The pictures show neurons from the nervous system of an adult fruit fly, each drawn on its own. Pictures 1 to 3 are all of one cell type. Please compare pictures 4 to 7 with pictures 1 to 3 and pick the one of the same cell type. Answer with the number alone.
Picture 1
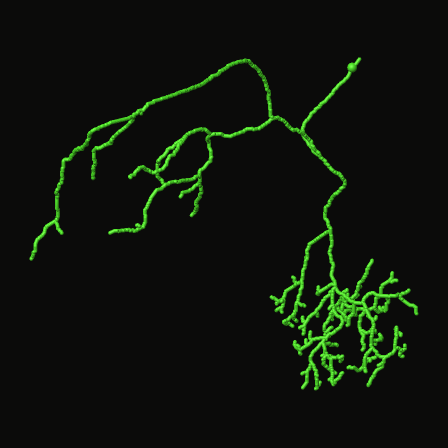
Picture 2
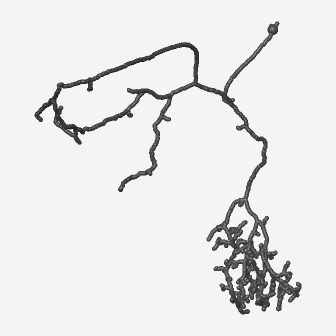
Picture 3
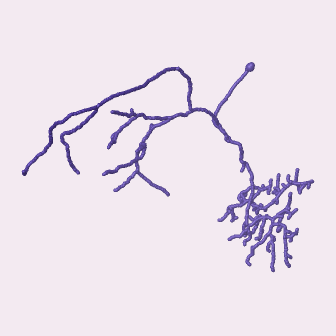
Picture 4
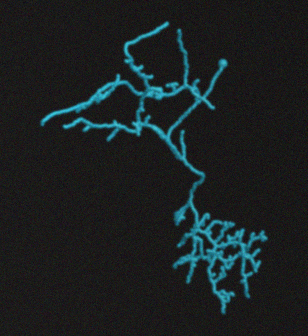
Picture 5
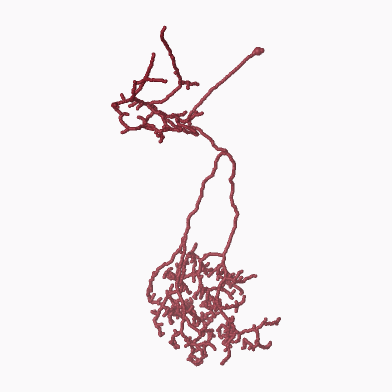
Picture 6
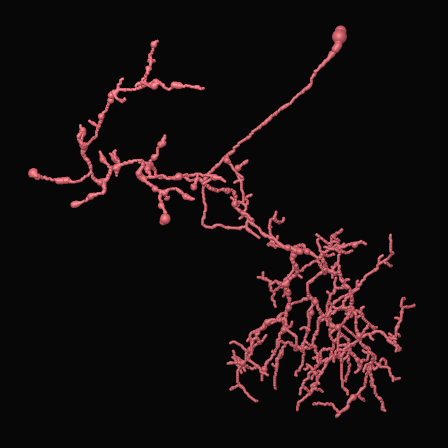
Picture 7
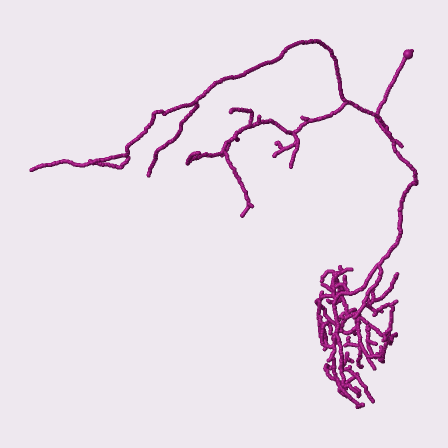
7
